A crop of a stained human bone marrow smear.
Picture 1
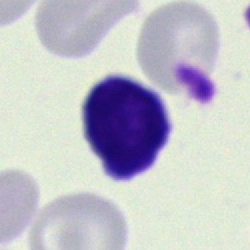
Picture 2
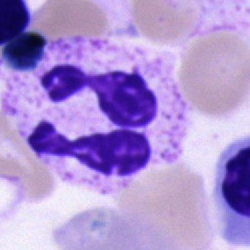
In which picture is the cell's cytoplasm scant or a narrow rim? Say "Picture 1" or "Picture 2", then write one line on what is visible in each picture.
Picture 1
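In picture 1: The cytoplasm is so scant that it is barely visible as a rim around the nucleus.
In picture 2: The cytoplasm is abundant and pale lilac.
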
